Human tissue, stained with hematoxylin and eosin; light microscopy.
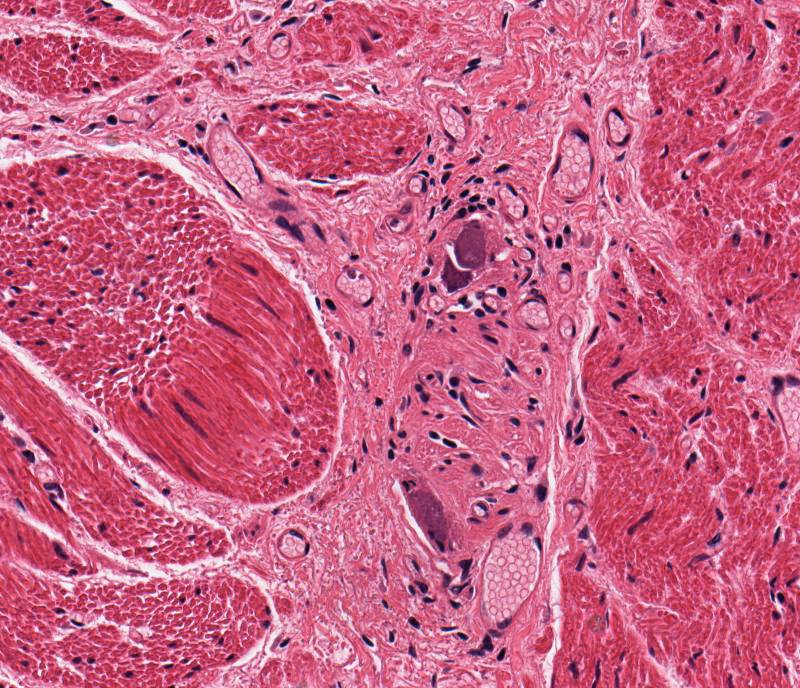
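Muscularis of the esophagus. Notice, in the lengthwise-cut bundle, nuclei are elongated and cigar-shaped, parallel to the fibres. The central connective tissue band holds two large cells with abundant purple cytoplasm, upper and lower centre, crowded by many small cells with small dark nuclei.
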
